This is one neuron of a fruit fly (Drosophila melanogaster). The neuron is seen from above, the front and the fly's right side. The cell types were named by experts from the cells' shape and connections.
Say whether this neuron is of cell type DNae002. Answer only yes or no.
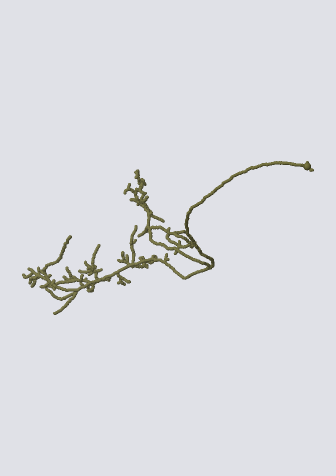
no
